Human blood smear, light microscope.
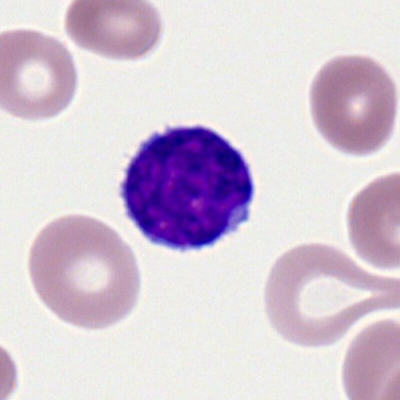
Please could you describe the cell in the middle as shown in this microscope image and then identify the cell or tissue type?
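The nucleus occupies nearly the entire cell. Its chromatin is dense, dark purple and coarsely clumped. Pale bluish cytoplasm appears only as a thin sliver at the lower right edge. The cell margin is finely ragged, not smooth. This is a lymphocyte.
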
